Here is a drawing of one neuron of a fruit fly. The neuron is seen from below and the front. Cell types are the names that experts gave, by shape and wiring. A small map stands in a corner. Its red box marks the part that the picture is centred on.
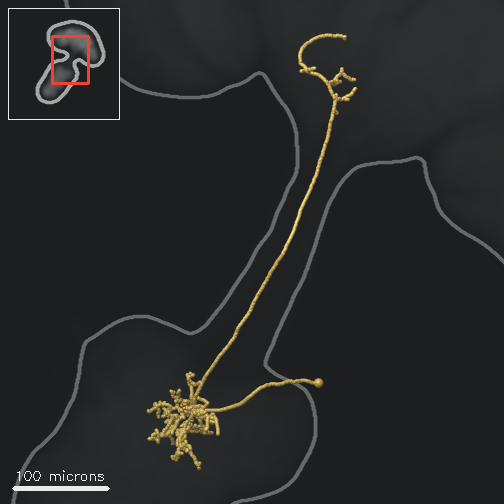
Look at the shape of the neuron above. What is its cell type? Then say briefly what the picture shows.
It is of cell type AN08B099_i. This is an ascending neuron. It reaches both the brain and the nerve cord, passing through the neck. From top to bottom in the picture it spans about 450 microns.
